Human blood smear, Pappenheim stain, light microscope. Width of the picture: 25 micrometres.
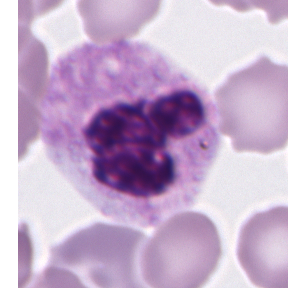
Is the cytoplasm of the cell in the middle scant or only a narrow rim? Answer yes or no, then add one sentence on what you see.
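No. The cytoplasm is plentiful around the nucleus.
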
